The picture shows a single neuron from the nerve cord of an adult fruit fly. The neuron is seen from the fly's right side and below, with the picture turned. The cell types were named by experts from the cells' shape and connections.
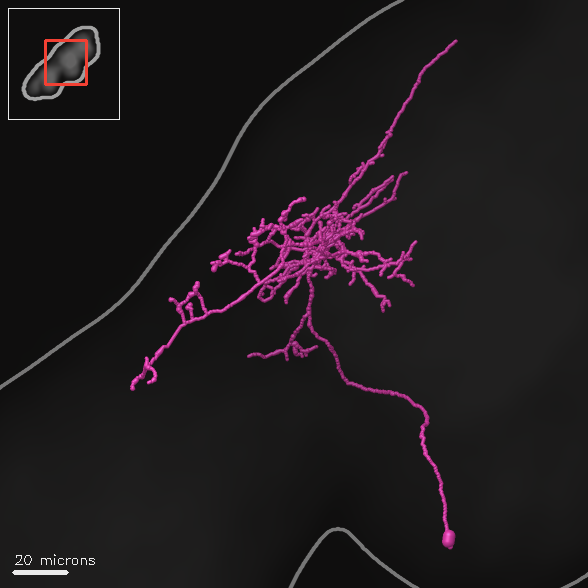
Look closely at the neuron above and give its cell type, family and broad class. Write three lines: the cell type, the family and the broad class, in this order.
IN06A054
hemilineage 06A
nerve-cord intrinsic neuron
